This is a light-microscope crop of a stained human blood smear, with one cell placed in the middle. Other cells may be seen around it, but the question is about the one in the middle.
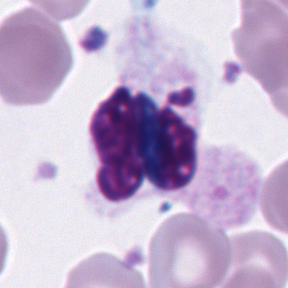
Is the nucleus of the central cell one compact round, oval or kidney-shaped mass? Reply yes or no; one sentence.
No, in this cell the nucleus is split into separate segments.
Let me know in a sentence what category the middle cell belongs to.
By classification, the middle cell of this crop is a segmented neutrophil.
